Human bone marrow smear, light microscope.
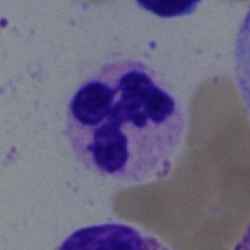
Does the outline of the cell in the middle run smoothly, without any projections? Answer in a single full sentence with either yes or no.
Yes, neither ragged parts nor projections, blebs or tags mark the edge of the cell.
